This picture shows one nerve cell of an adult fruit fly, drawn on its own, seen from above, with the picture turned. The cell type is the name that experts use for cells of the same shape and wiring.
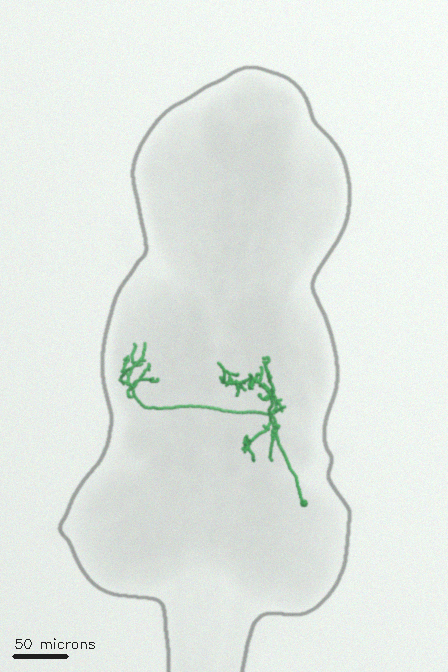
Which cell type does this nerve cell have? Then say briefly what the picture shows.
The cell type is IN01A073. It is a nerve-cord intrinsic neuron. It lies in the nerve cord. By the scale bar it is about 180 microns wide in this view.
